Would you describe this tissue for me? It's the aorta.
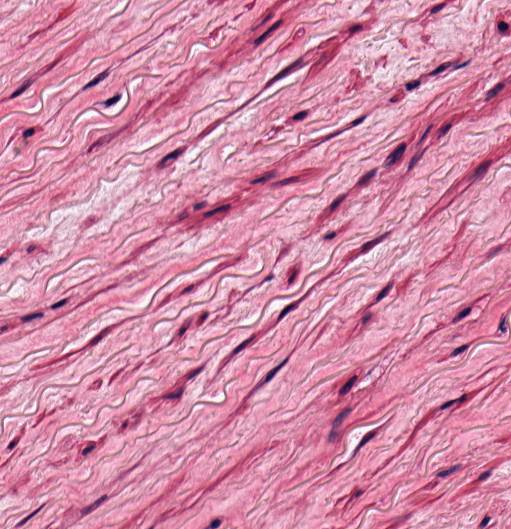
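Fibres: many follow a wavy, crimped course. Nuclei: dark purple, elongated and spindle-shaped, with their long axes parallel to the fibres. Distribution: the nuclei are scattered singly and fairly sparsely through the field, not packed in clusters.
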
